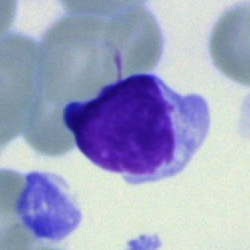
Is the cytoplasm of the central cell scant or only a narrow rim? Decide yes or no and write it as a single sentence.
Yes, it is a narrow rim of cytoplasm that surrounds the nucleus.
